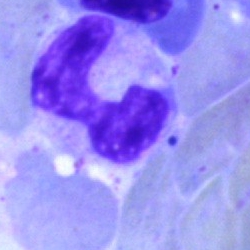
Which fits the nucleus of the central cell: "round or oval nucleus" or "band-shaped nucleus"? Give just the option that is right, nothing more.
Band-shaped nucleus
